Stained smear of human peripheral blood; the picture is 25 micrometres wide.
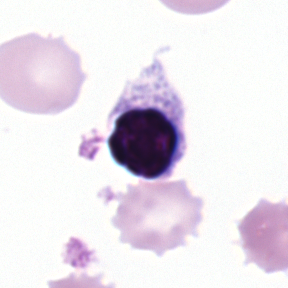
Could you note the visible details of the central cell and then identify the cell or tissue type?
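In outline the cell is a teardrop, narrowing to a point at the top. From that upper tip trails a thin wisp of cytoplasm. The nucleus occupies the lower end, with most of the cytoplasm lying above it, and shows no visible nucleoli. The cell is a normoblast.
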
